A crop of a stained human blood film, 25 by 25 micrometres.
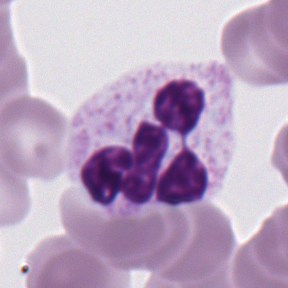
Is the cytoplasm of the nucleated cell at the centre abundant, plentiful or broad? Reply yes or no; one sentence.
Yes, what surrounds the nucleus is a broad expanse of cytoplasm.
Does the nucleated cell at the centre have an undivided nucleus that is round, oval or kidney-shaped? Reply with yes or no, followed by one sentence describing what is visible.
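No. The nucleus is divided into several separate lobes.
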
